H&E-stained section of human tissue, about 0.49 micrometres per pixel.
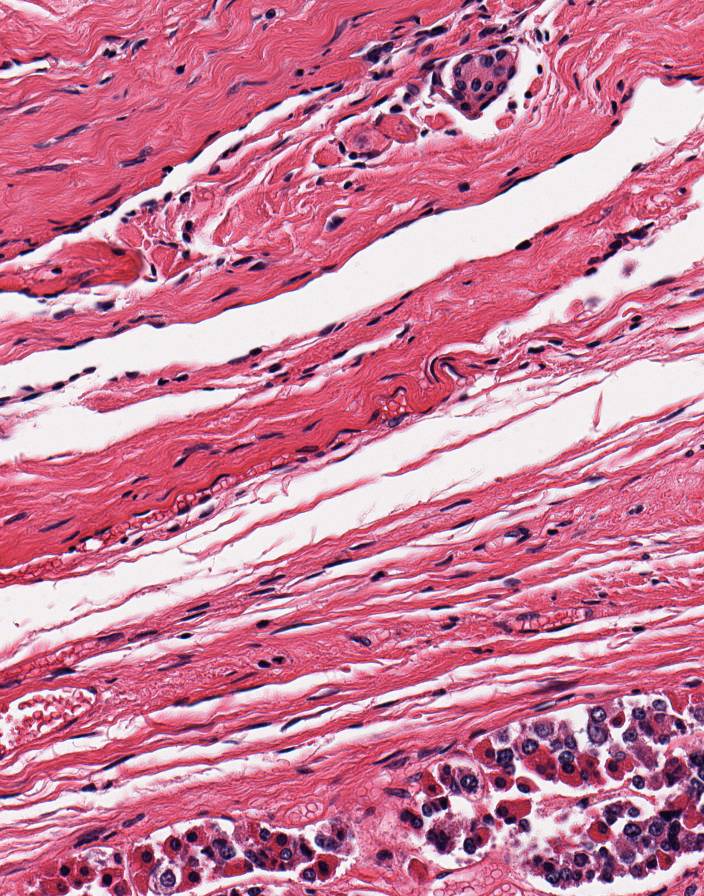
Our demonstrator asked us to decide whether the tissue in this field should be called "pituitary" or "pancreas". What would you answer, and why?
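Pituitary, not pancreas.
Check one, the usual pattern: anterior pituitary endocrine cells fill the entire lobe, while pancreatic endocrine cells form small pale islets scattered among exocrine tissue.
Check two, the bottom edge: nests of closely packed, round-nucleated cells, some with bright red cytoplasm, others paler purplish. Check three, the collagen: wavy pink bundles with sparse, flattened, dark fibroblast nuclei, split by long empty clefts.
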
